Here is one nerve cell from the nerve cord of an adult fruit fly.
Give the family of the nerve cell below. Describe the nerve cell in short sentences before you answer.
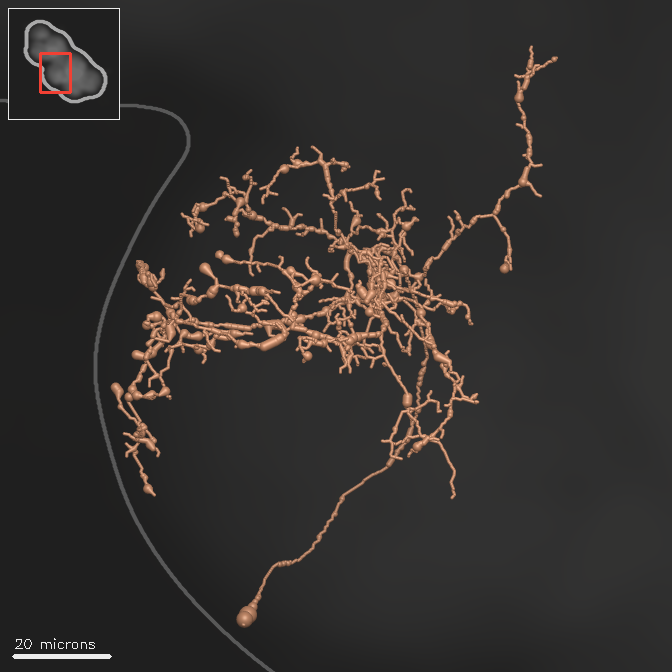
By the scale bar it is about 120 microns tall in this view. In this view it is taller than it is wide. This is a nerve-cord intrinsic neuron. Its family is hemilineage 04B.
